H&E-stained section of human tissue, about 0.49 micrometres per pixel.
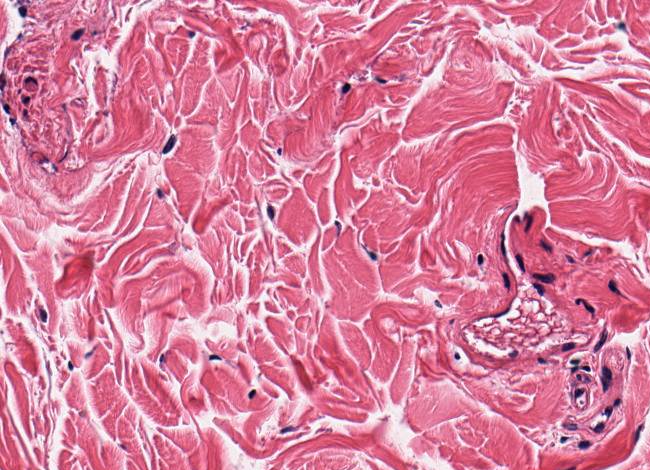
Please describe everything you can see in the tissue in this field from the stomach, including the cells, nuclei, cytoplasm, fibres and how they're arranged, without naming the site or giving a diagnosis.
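Thick pink collagen bundles fill nearly the whole field, interweaving in many directions. Next, sparse nuclei, small, dark and elongated, lie singly between bundles. Small vessels surrounded by groups of dark nuclei occupy the lower right and upper left corners. Last, on the right side just below the middle: a small vessel with a pale lacy lumen.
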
